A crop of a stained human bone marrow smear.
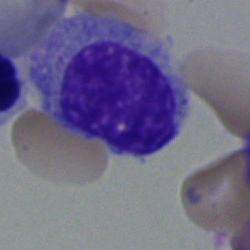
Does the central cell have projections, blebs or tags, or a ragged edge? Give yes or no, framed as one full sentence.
Yes, this cell has a rough edge that is ragged or bears projections, blebs or tags.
